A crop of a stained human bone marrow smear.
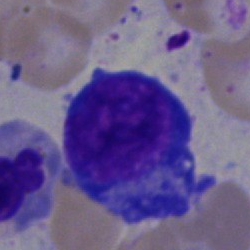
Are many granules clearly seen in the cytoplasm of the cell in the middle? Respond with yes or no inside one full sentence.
No, visible granules are absent from the cytoplasm of this cell.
